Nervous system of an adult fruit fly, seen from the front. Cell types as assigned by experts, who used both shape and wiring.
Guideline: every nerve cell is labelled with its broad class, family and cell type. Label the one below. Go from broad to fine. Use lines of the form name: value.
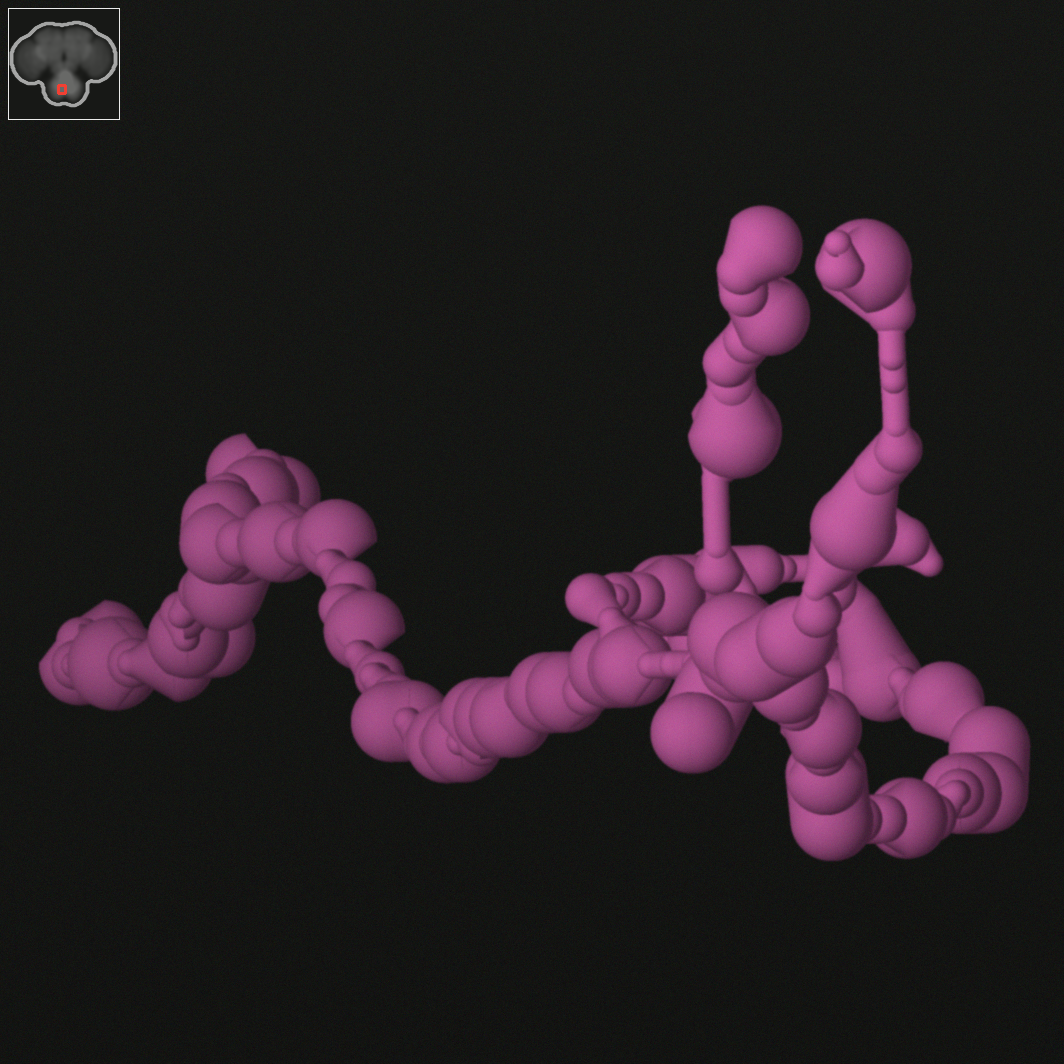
broad class: sensory neuron entering the nerve cord
family: class mechanosensory proprioceptive
cell type: SNpp56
